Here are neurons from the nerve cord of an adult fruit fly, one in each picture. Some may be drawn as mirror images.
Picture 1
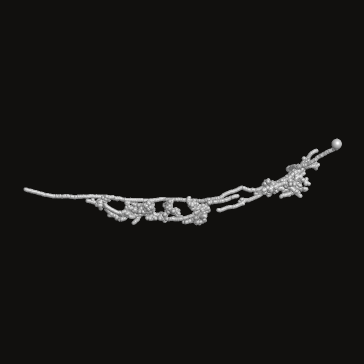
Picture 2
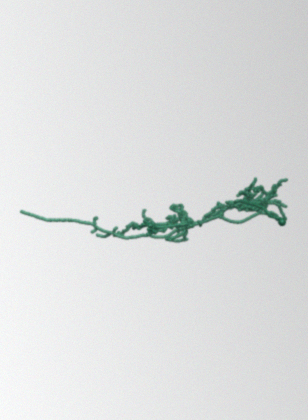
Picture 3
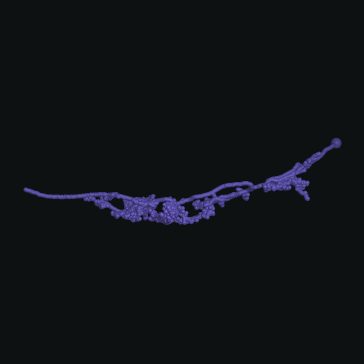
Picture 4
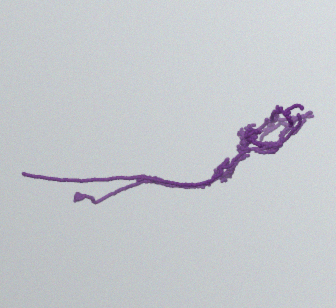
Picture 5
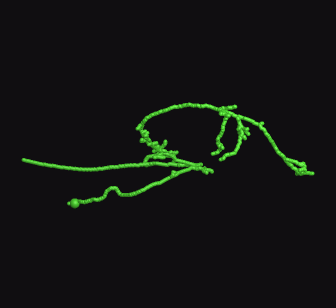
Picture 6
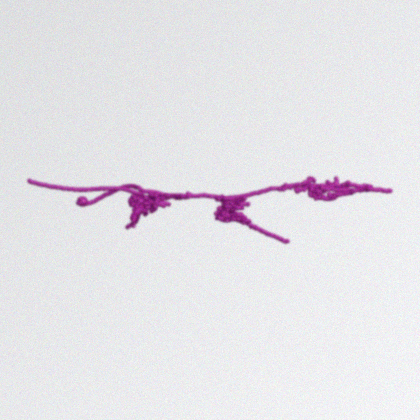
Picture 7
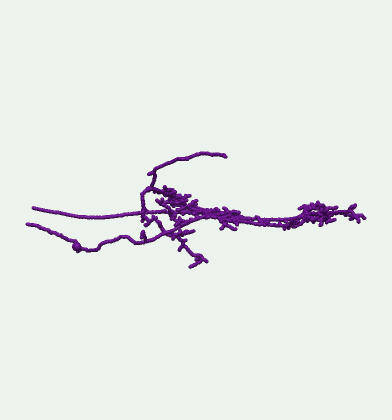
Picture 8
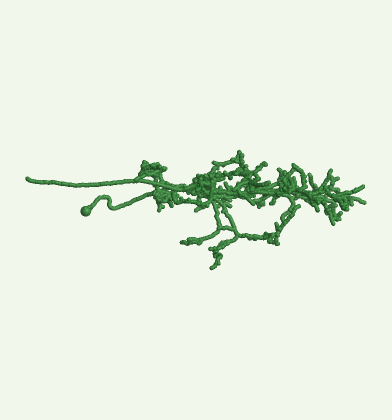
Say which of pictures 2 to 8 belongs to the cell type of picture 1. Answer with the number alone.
3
